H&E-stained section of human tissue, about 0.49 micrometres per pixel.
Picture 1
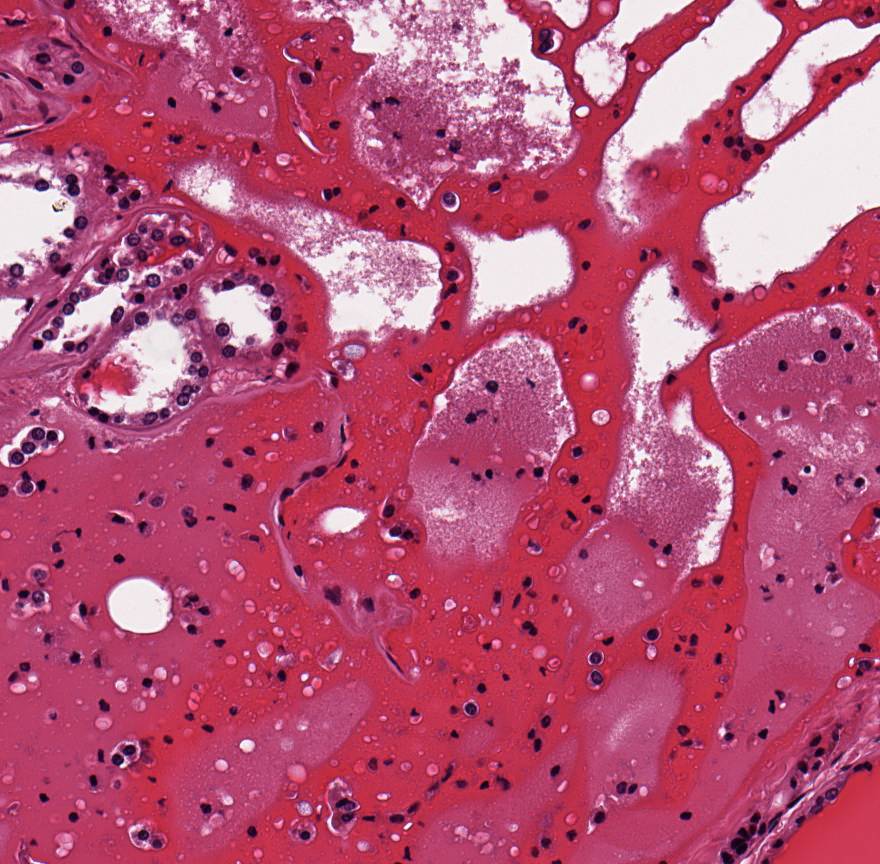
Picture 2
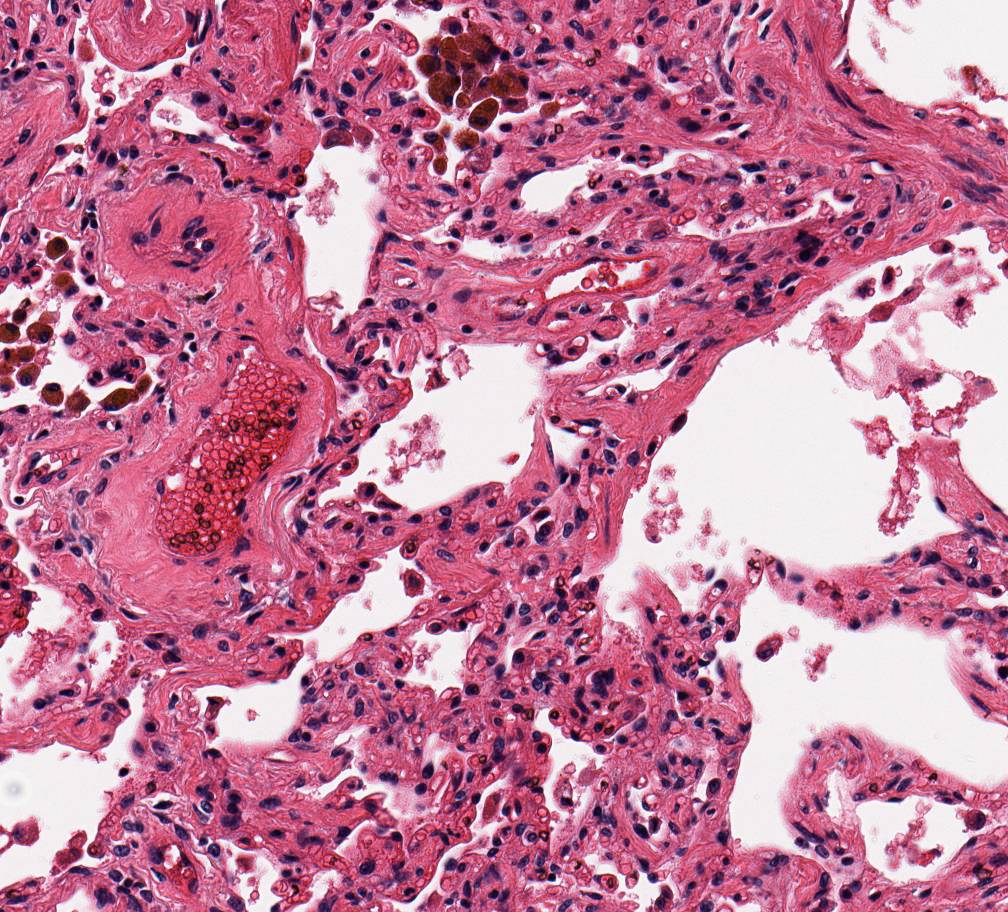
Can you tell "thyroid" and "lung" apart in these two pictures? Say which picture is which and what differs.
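In this pair, thyroid is picture 1 and lung is picture 2. In picture 1 a bright red, glassy, homogeneous matrix fills most of the field and branches into strands at upper right. Rounded patches of pale purple-grey, finely granular material lie within it in the centre and on the right. Picture 2 instead has thickened, cellular pink septa branching between irregular empty spaces, which are largest on the right.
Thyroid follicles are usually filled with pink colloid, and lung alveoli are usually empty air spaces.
The small glandular units at upper left of picture 1 are lined by a single layer of cuboidal cells with round dark nuclei.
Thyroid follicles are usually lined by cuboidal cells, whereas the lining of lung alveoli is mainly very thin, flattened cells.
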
